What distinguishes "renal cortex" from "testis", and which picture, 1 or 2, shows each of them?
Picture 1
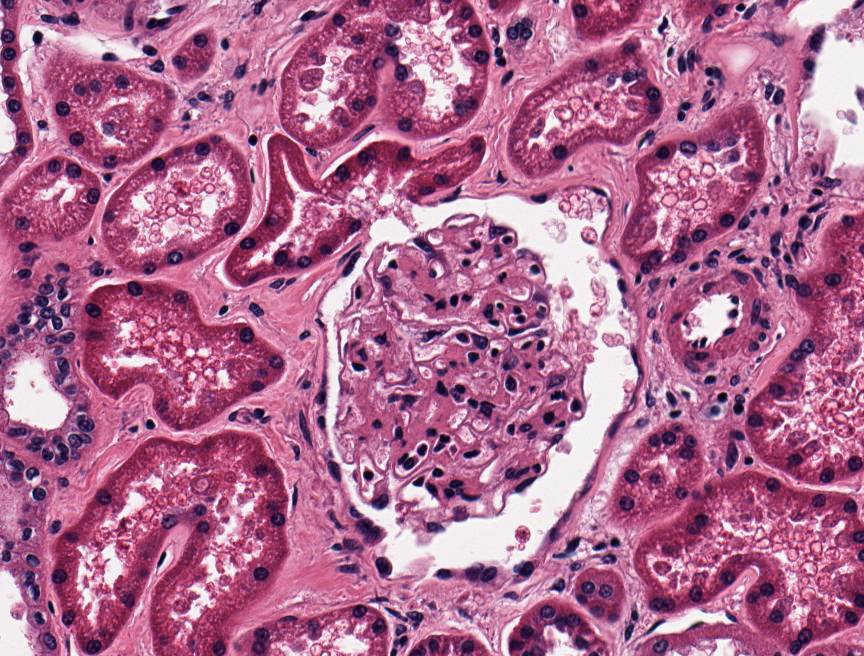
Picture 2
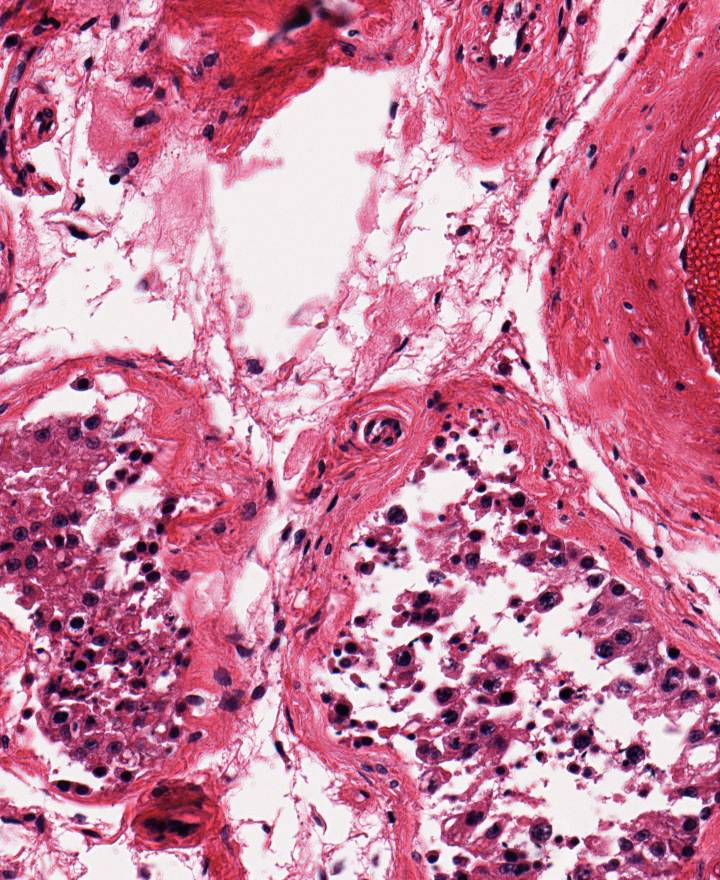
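Assignment: renal cortex, picture 1; testis, picture 2. Renal cortex: one rounded glomerulus at centre, cross-cut tubules on all sides. Glomerular tuft of many capillary loops in pink matrix, numerous dark nuclei scattered through it. Tubules mostly lined by a single layer of cuboidal cells, cytoplasm deeply eosinophilic and granular; many lumina filled with pale, bubbly vesicular material. Testis: two rounded nests of cells in lower half, lower left and lower right, separated by a fibrous band. Cells loosely apart with clear gaps, not a cohesive sheet; nuclei mostly round and dark, many small and densely stained. Each nest bordered by a layered pink fibrous wall with flattened spindle-shaped nuclei.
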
